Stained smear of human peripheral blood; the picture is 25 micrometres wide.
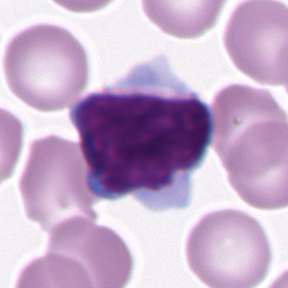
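Typical lymphocyte in a stained smear of peripheral blood. Its pale blue cytoplasm ends in several pointed projections, chiefly at the top and bottom of the cell. The cytoplasm contains no visible granules. No nucleoli are seen in the nucleus.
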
